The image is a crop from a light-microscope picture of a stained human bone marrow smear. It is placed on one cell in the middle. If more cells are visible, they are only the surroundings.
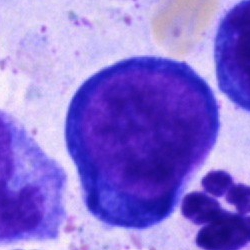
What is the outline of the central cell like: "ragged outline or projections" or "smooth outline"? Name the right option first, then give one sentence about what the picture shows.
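Smooth outline. The cell outline is roughly round with a smooth edge.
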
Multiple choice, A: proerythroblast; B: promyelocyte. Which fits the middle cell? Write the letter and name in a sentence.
For this crop, option A is right, the centered cell being a proerythroblast.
